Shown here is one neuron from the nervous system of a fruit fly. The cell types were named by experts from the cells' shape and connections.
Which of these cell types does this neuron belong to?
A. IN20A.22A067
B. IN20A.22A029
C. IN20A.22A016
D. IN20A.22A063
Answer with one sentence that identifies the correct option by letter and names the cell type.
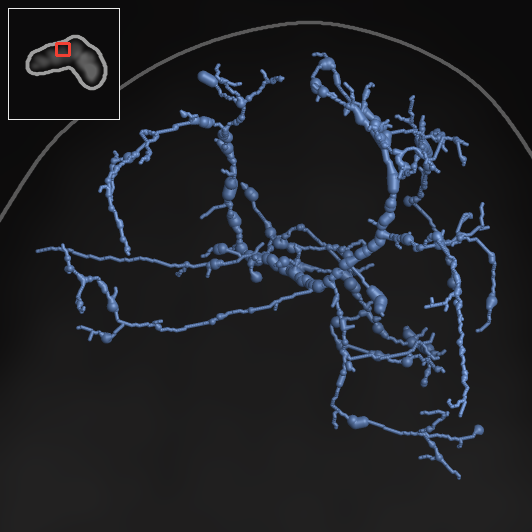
Option B names IN20A.22A029, the type of cell that the neuron is.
